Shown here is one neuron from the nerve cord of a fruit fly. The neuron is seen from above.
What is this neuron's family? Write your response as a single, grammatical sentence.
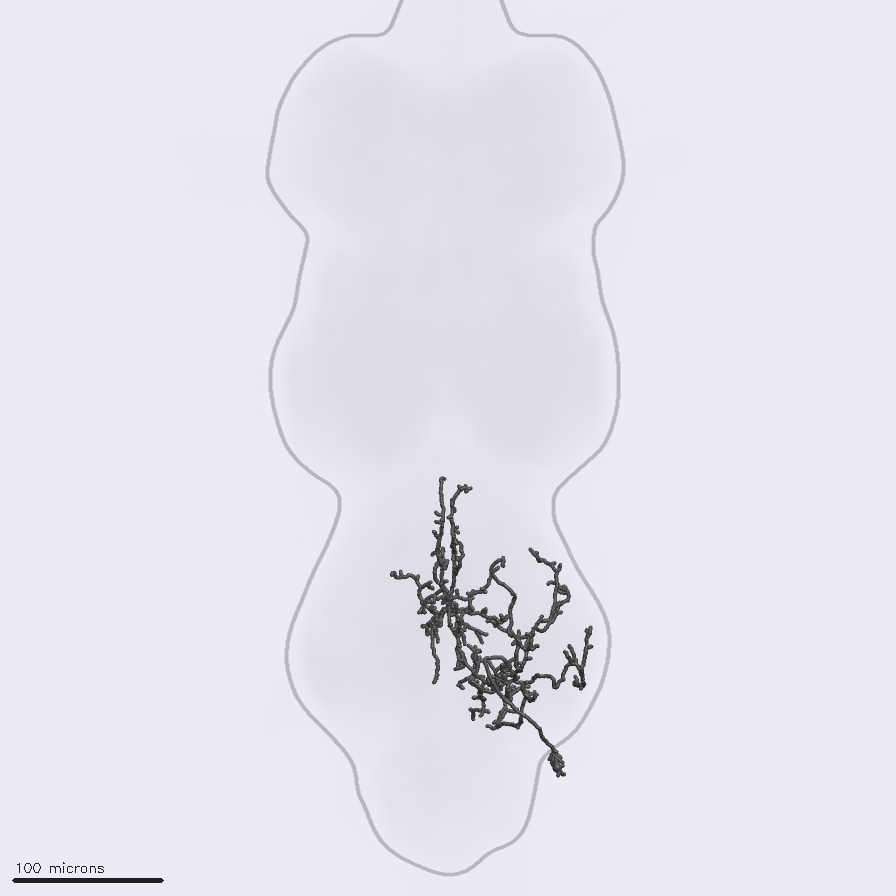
The neuron is assigned to family hemilineage 03A.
